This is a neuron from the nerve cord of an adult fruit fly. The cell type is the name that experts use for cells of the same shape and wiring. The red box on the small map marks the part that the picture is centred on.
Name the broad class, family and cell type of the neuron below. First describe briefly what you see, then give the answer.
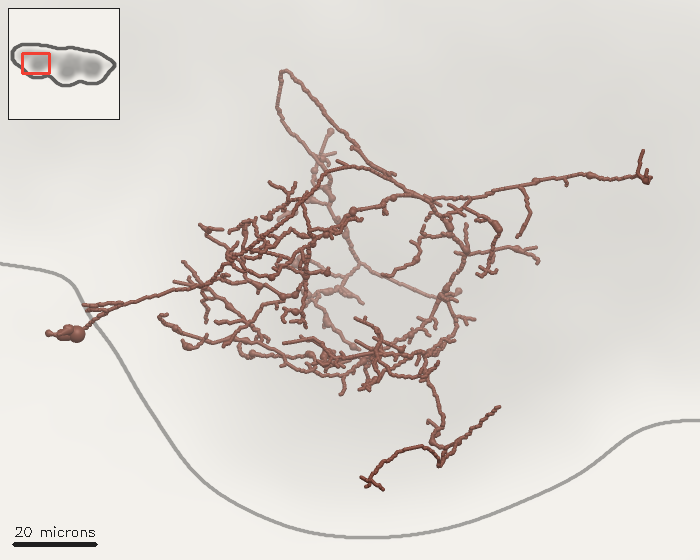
From left to right in the picture it spans about 150 microns. The picture shows dozens of branch ends. This is a nerve-cord intrinsic neuron. Its family is hemilineage 04B. Its cell type is IN04B076.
